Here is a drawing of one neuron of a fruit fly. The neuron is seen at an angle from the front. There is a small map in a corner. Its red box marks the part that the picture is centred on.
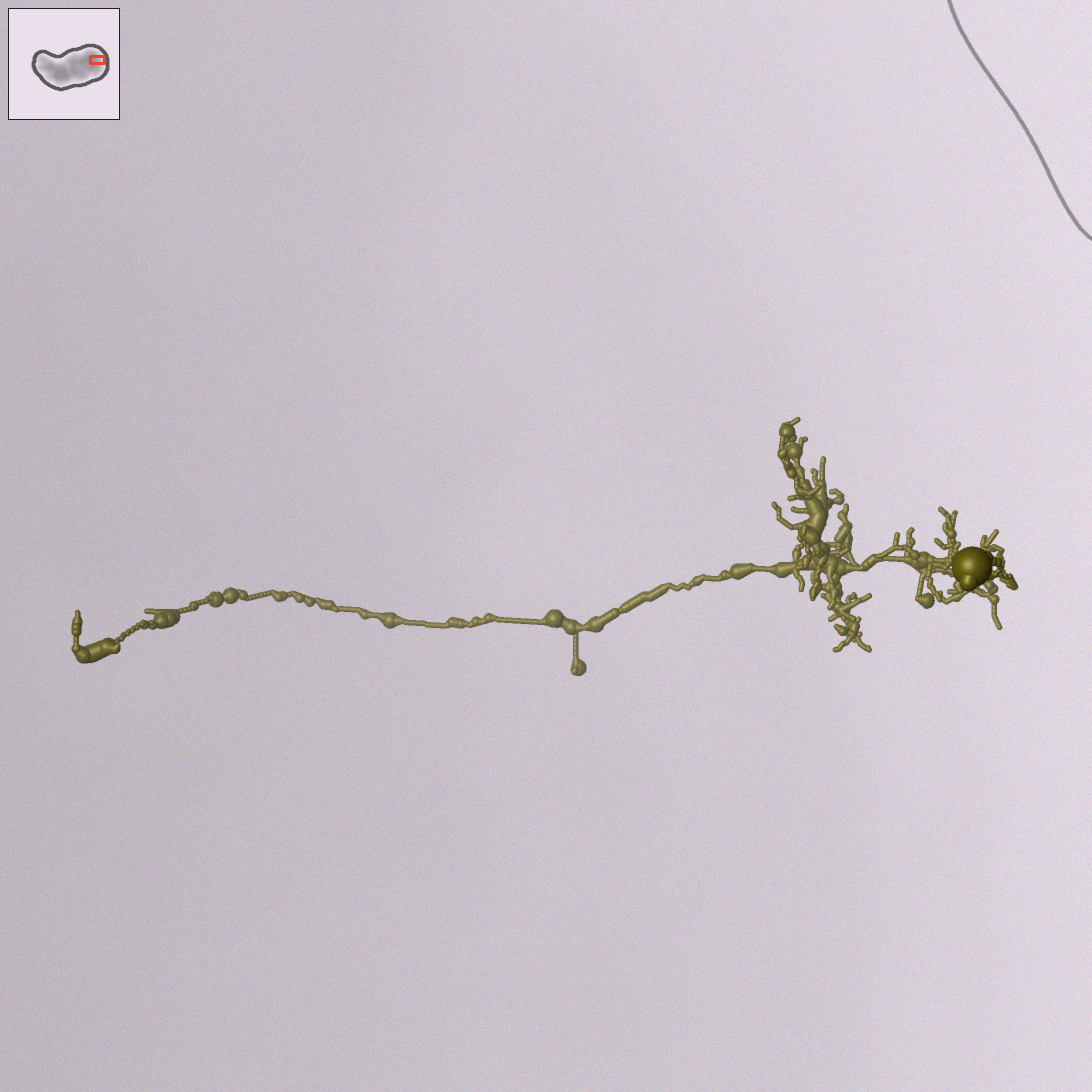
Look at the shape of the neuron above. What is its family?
TmY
